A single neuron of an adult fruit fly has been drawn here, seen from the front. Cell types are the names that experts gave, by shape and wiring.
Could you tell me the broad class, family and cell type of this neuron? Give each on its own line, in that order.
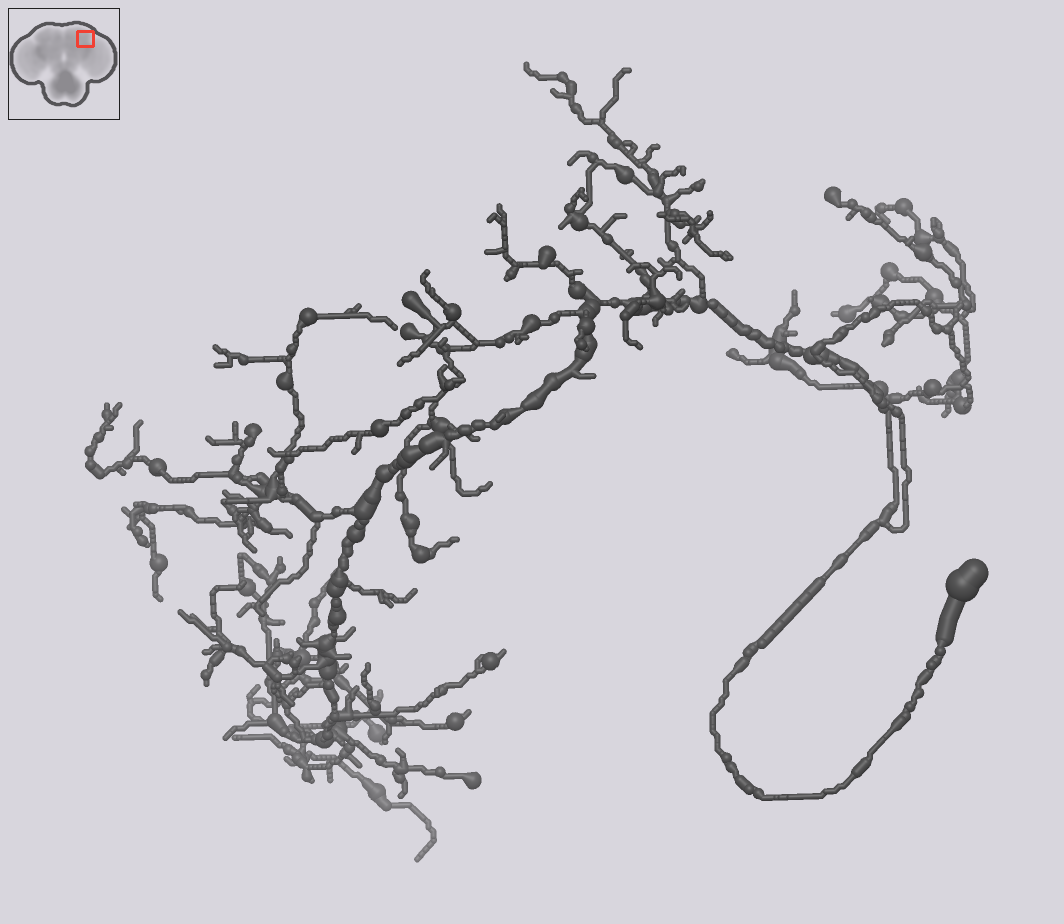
central-brain intrinsic neuron
hemilineage LHl4_dorsal
LHCENT13_c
